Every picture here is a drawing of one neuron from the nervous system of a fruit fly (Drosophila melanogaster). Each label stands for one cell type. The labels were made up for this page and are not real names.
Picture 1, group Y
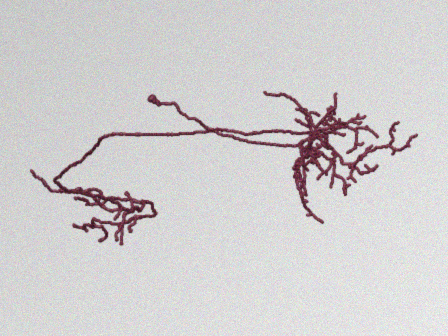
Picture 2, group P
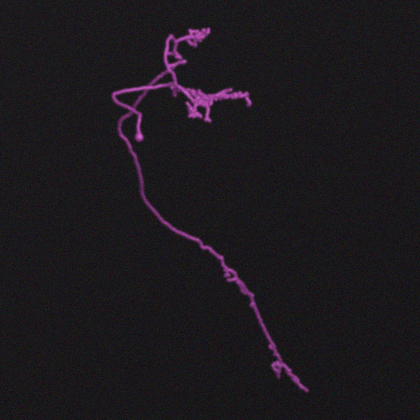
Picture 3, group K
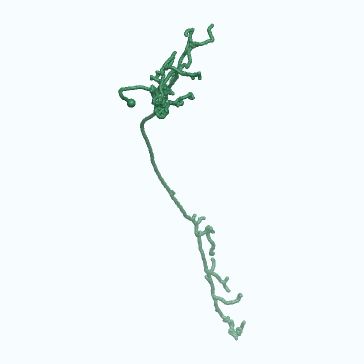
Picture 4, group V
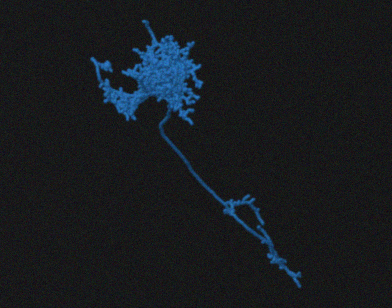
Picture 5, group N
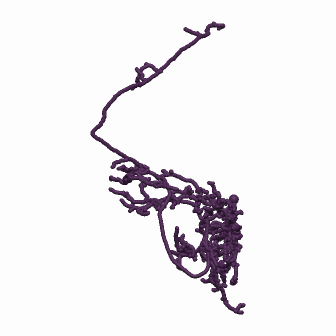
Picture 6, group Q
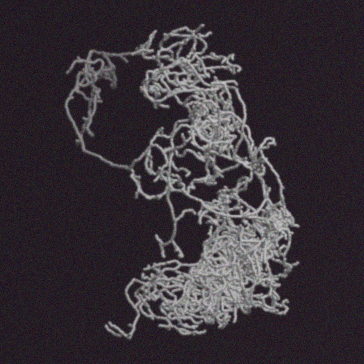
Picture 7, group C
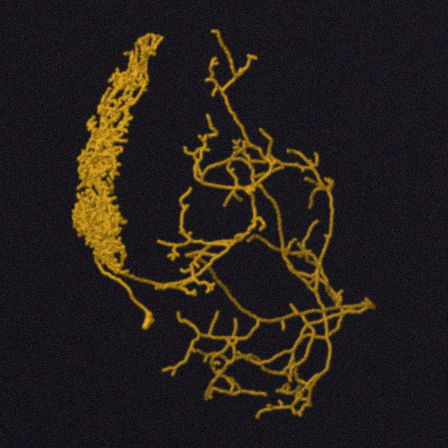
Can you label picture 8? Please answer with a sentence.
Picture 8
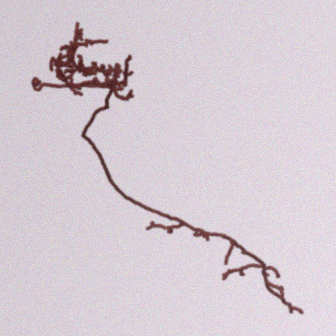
It belongs to group Y.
